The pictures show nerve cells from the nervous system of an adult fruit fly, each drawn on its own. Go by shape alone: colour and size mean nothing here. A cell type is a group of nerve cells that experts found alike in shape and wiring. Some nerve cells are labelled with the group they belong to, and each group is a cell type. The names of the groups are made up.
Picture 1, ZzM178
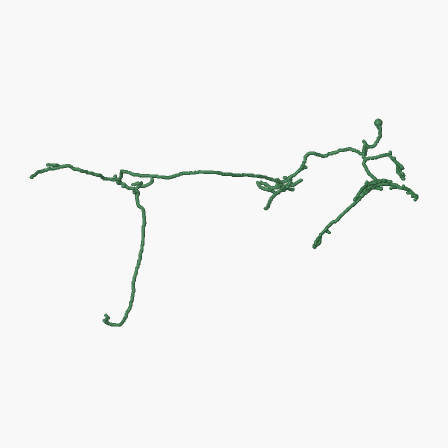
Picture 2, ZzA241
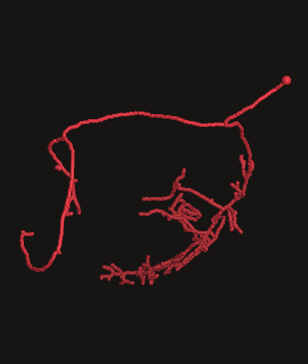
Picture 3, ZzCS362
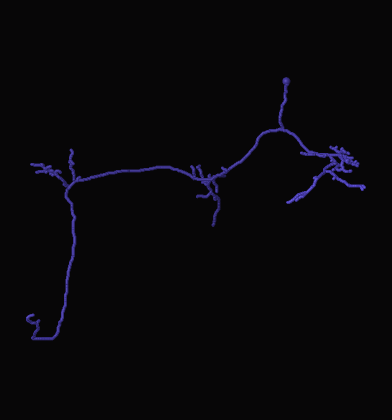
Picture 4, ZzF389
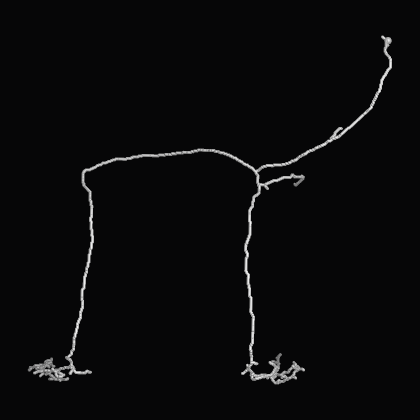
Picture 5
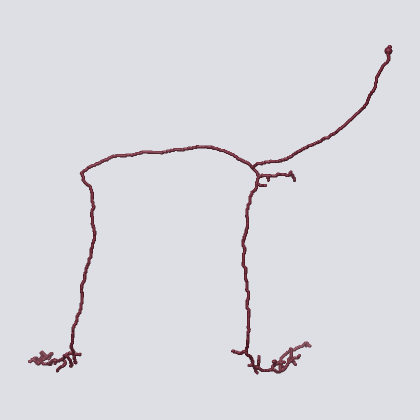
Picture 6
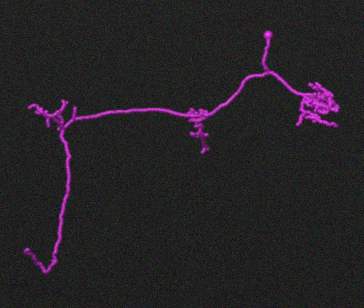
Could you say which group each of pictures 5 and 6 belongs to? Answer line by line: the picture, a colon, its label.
5: ZzF389
6: ZzCS362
